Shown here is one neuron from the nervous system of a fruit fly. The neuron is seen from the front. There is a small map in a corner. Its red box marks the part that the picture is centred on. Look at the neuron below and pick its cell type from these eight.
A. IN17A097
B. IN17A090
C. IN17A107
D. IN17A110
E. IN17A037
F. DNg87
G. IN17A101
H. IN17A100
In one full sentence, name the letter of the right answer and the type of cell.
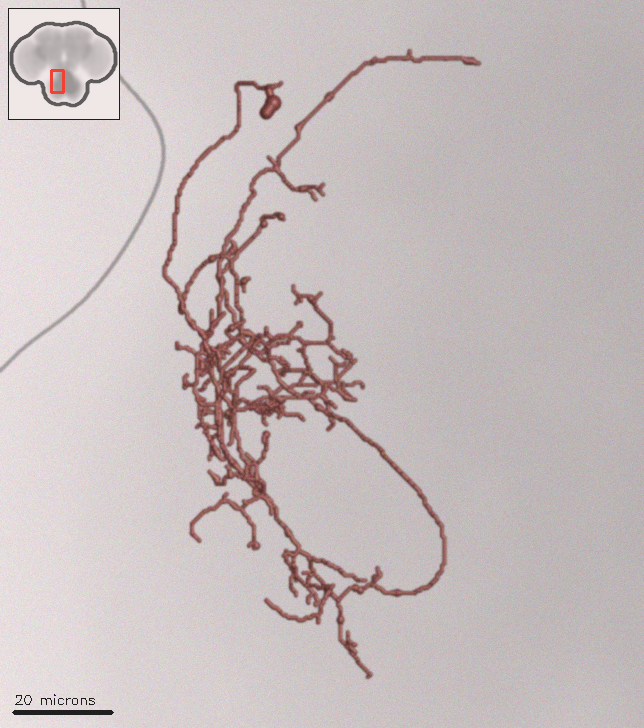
Within the options, C, IN17A107, is the neuron's cell type.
